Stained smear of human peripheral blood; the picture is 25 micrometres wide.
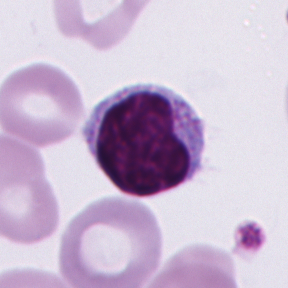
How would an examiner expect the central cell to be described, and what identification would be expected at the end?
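The cell measures about 10 micrometres across, and its nucleus about 9 micrometres, the nucleus filling about 70% of the cell's area. The nuclear chromatin is dark purple and coarsely clumped, with paler streaks between the clumps. The cytoplasm is a pale lilac-blue and contains scattered fine purple granules. Fine thread-like projections extend from the right edge of the cell. The cell is a large granular lymphocyte.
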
